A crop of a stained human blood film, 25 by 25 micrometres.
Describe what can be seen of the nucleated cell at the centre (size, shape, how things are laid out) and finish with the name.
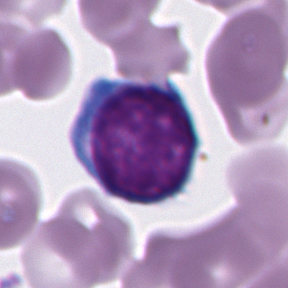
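Nucleus round, about 10 micrometres across, filling about 80% of the cell's area. Sits off-centre, toward the right side. Chromatin dark purple and dense, coarse and clumped. Cytoplasm a narrow rim, widest on the left; no vacuoles seen. Typical lymphocyte.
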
